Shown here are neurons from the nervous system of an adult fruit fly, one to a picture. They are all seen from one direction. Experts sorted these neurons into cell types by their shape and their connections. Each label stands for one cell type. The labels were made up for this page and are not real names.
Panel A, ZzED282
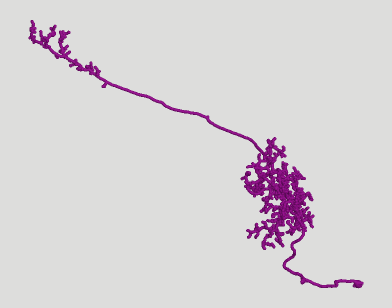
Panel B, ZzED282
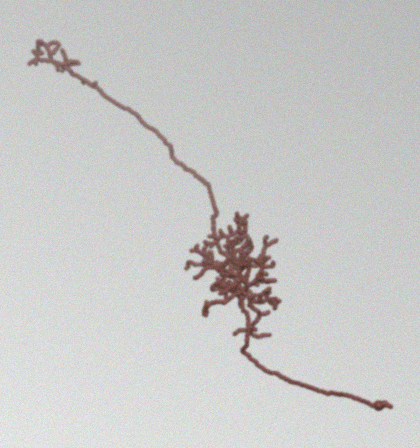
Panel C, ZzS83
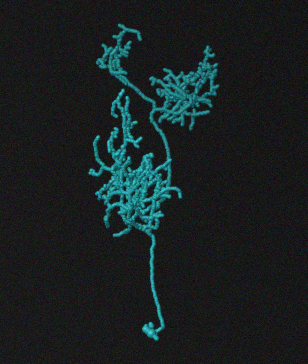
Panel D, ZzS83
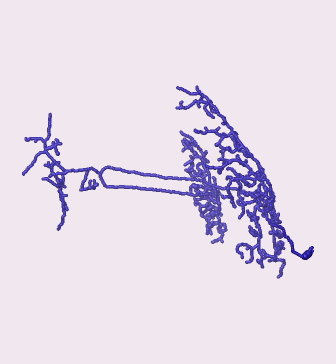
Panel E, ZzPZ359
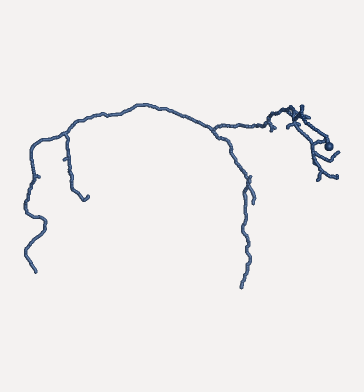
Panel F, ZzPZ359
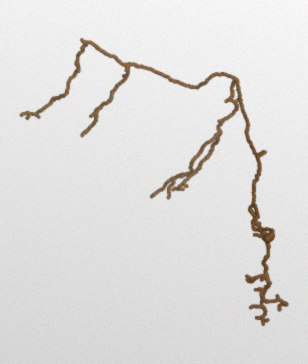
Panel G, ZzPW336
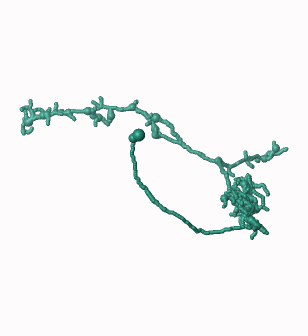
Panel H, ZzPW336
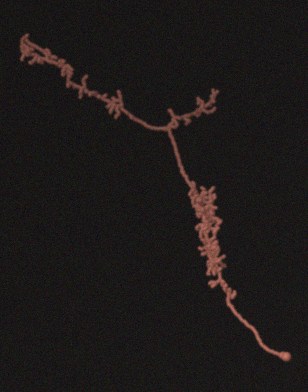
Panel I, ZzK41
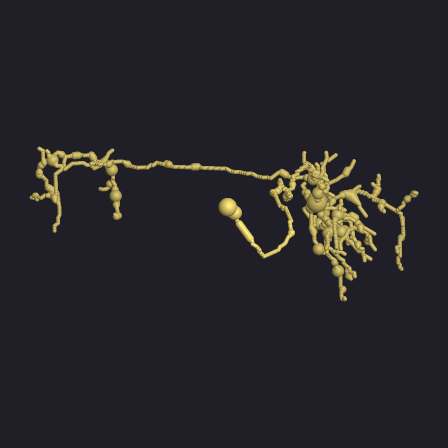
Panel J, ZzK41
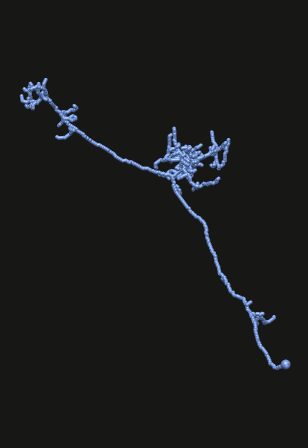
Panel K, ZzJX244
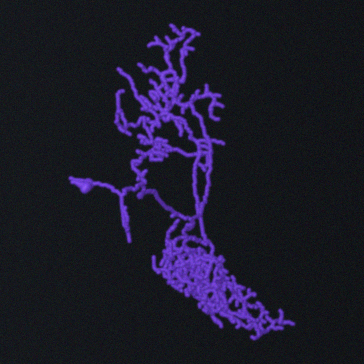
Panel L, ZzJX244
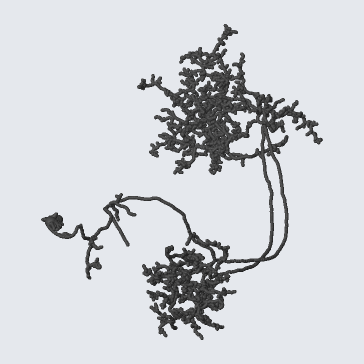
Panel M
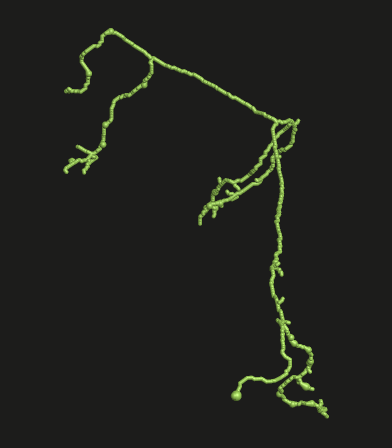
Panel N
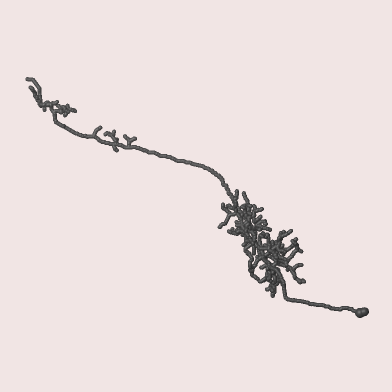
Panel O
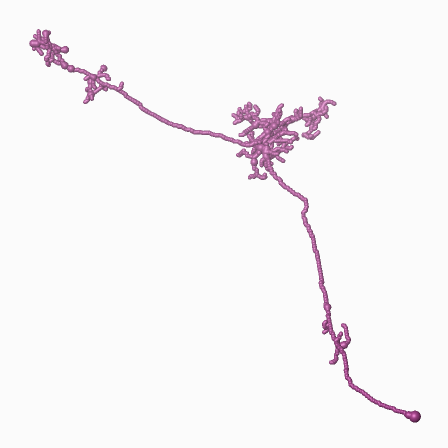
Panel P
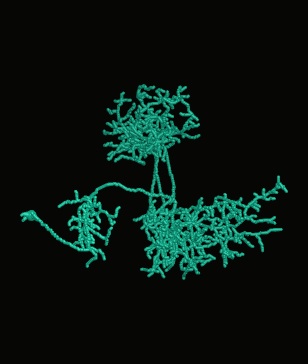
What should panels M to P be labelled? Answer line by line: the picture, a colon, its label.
M: ZzPZ359
N: ZzED282
O: ZzK41
P: ZzJX244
